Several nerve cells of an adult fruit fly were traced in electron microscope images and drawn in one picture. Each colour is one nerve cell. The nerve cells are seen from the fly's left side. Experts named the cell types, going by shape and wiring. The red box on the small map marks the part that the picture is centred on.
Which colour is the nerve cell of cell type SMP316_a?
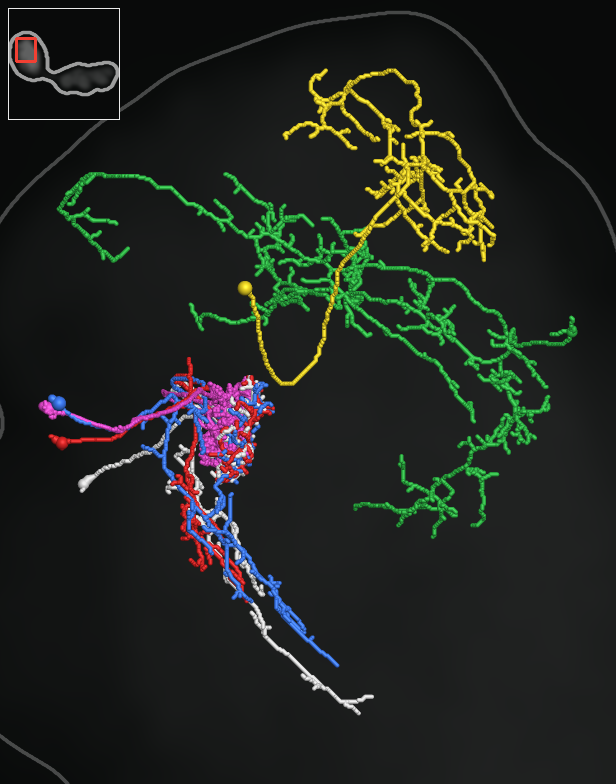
green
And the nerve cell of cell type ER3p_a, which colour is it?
magenta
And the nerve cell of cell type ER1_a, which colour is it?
blue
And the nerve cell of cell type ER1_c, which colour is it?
white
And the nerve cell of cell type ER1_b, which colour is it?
red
